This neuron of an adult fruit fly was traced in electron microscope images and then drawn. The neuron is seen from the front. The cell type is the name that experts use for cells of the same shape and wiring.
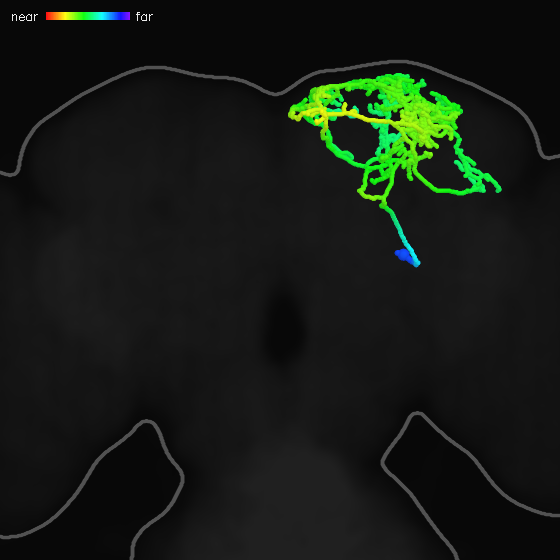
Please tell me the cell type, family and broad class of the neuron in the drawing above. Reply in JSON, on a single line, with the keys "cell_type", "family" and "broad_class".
{"cell_type": "DSKMP3", "family": "DSKMP", "broad_class": "central-brain intrinsic neuron"}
